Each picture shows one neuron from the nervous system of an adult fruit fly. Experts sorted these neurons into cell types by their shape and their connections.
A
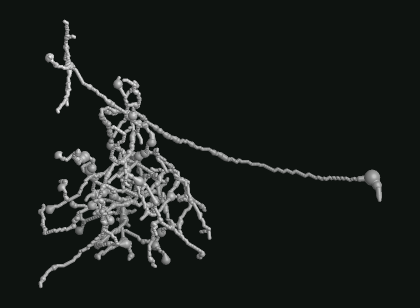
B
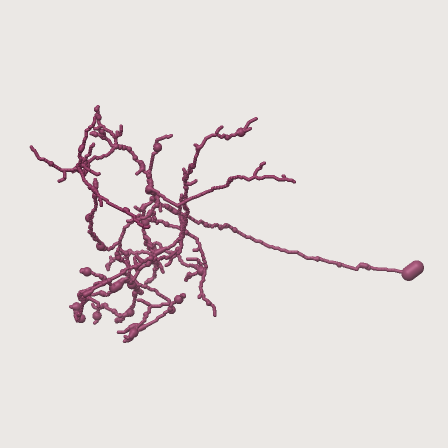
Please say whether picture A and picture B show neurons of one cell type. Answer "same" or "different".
different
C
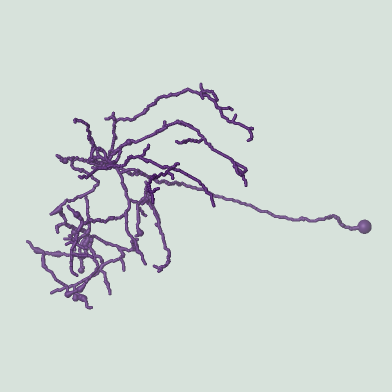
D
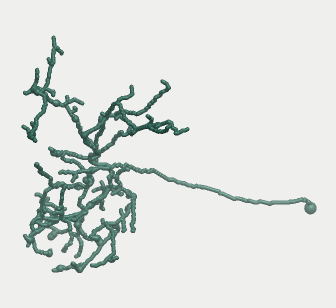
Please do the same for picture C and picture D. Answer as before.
different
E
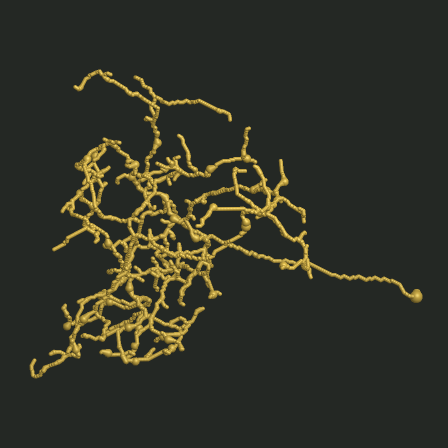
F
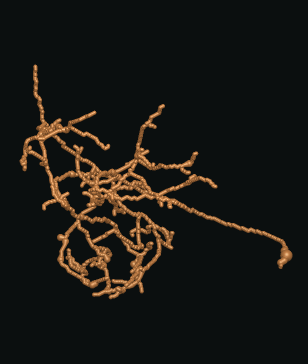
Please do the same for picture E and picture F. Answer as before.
different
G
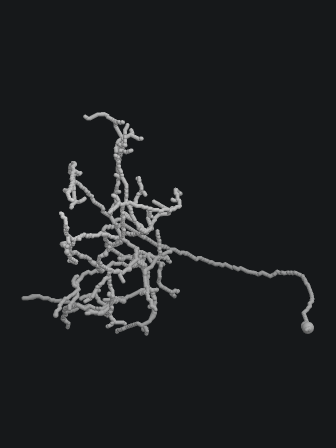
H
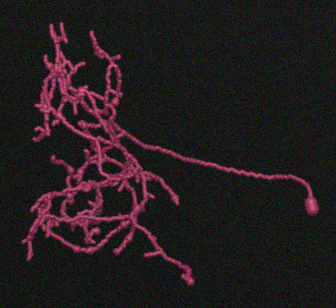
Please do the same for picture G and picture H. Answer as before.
same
